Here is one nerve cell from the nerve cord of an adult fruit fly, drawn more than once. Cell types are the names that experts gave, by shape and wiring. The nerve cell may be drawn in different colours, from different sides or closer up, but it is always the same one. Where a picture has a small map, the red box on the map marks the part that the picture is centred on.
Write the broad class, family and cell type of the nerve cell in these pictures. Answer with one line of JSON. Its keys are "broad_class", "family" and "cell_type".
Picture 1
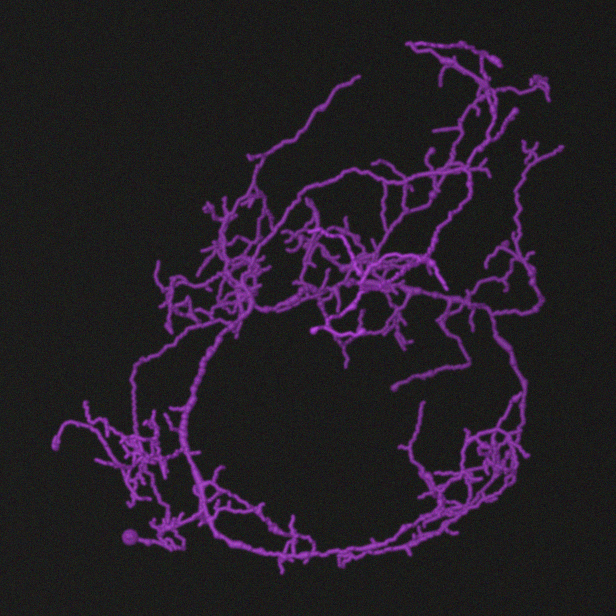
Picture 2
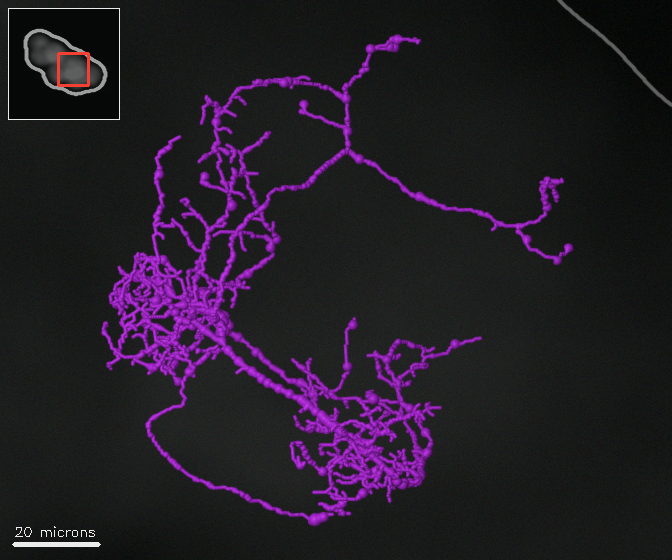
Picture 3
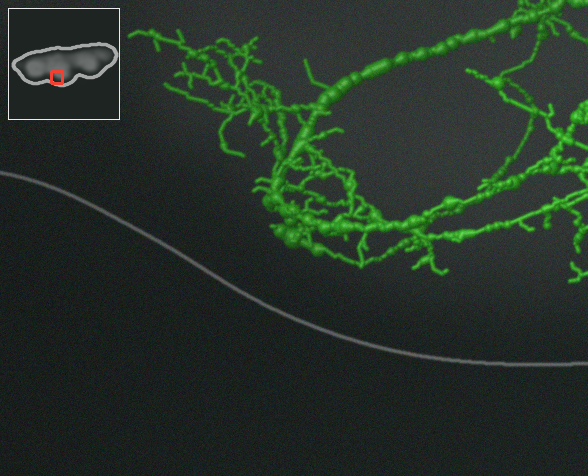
{"broad_class": "nerve-cord intrinsic neuron", "family": "hemilineage 04B", "cell_type": "IN04B084"}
